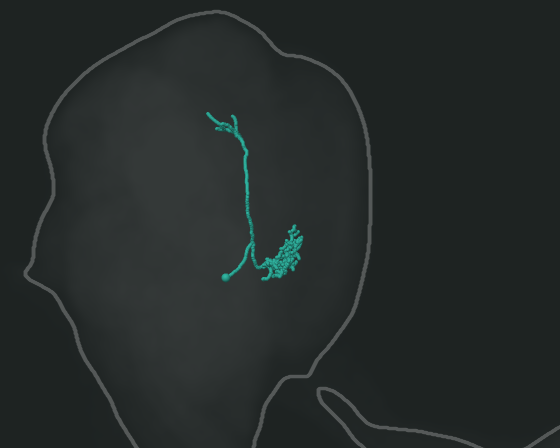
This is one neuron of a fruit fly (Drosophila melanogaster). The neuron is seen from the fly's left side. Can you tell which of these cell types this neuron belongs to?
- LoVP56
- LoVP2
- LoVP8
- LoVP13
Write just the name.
LoVP2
